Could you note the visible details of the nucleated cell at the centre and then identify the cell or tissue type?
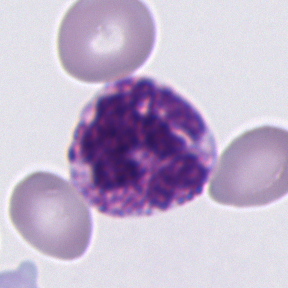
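This round cell has a slightly bumpy edge. Coarse dark purple granules are scattered over the whole cell, nucleus included, so the dark, clumped nuclear mass is hard to trace. A narrow rim of pale lilac-pink cytoplasm shows, mostly at lower left. It is a basophil.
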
